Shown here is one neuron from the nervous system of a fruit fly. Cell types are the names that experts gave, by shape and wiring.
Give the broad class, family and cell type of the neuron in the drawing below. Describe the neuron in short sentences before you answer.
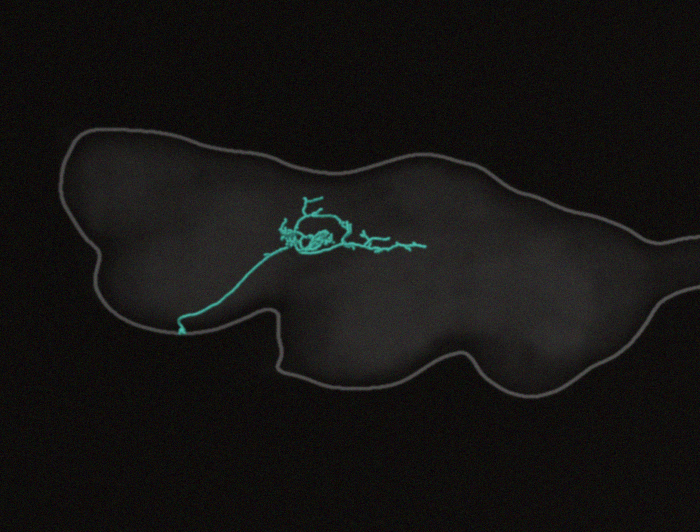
Its cell body lies on the left of the picture. In this view it is wider than it is tall. It is a nerve-cord intrinsic neuron. The family is hemilineage 16B. It is of cell type IN16B051.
